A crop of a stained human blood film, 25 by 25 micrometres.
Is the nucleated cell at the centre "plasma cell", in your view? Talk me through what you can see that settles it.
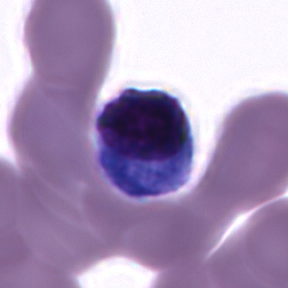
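Yes: plasma cell is the correct name here. The decisive feature is the deep blue cytoplasm, which fills nearly half of the cell, mostly on its lower side.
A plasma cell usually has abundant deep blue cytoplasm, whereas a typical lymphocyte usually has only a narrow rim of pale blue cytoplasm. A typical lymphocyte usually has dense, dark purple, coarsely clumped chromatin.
The dense dark purple chromatin seen here would therefore fit either name. The outline is roughly round, and no distinct granules are seen.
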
